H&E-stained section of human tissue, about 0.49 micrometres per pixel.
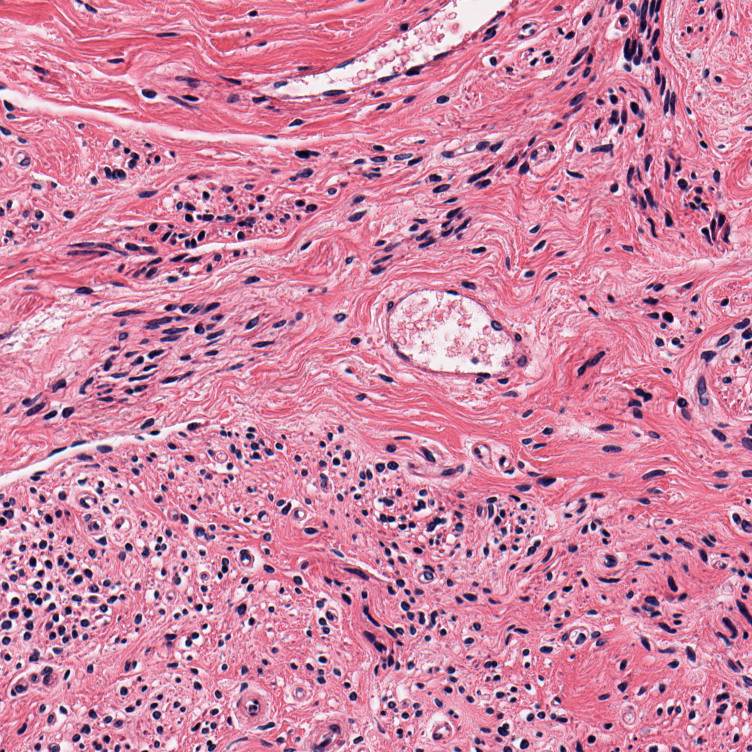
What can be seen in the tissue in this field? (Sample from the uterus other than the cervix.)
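Dense pink fibrous tissue fills the upper half, with spindle cells whose elongated dark nuclei parallel the fibres. The lower half is more crowded, with many small, round, dark nuclei and scattered larger cells having round nuclei and pale cytoplasm, some ringed by a clear halo.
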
